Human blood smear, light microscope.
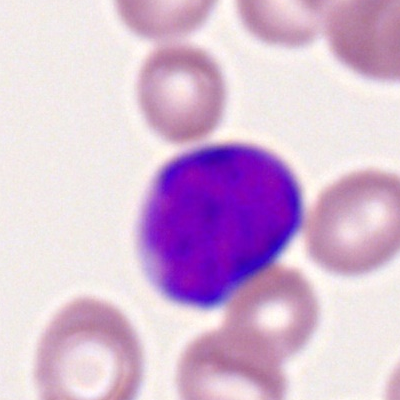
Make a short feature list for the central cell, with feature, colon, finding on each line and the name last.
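Outline: smooth, no surface projections
Size: somewhat larger than neighbouring red cells
Nucleus: fills nearly whole cell
Cytoplasm: thin rim only
Granules: none visible
Name: myeloblast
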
